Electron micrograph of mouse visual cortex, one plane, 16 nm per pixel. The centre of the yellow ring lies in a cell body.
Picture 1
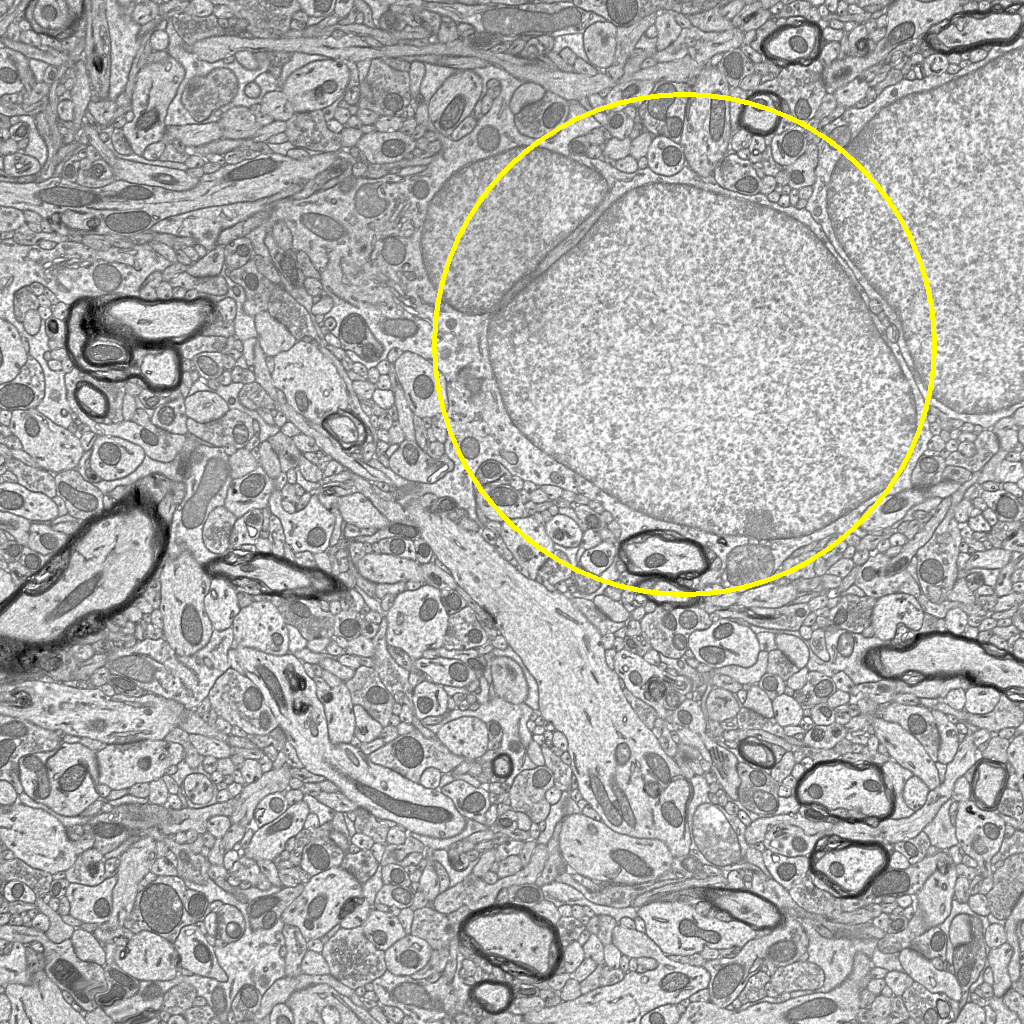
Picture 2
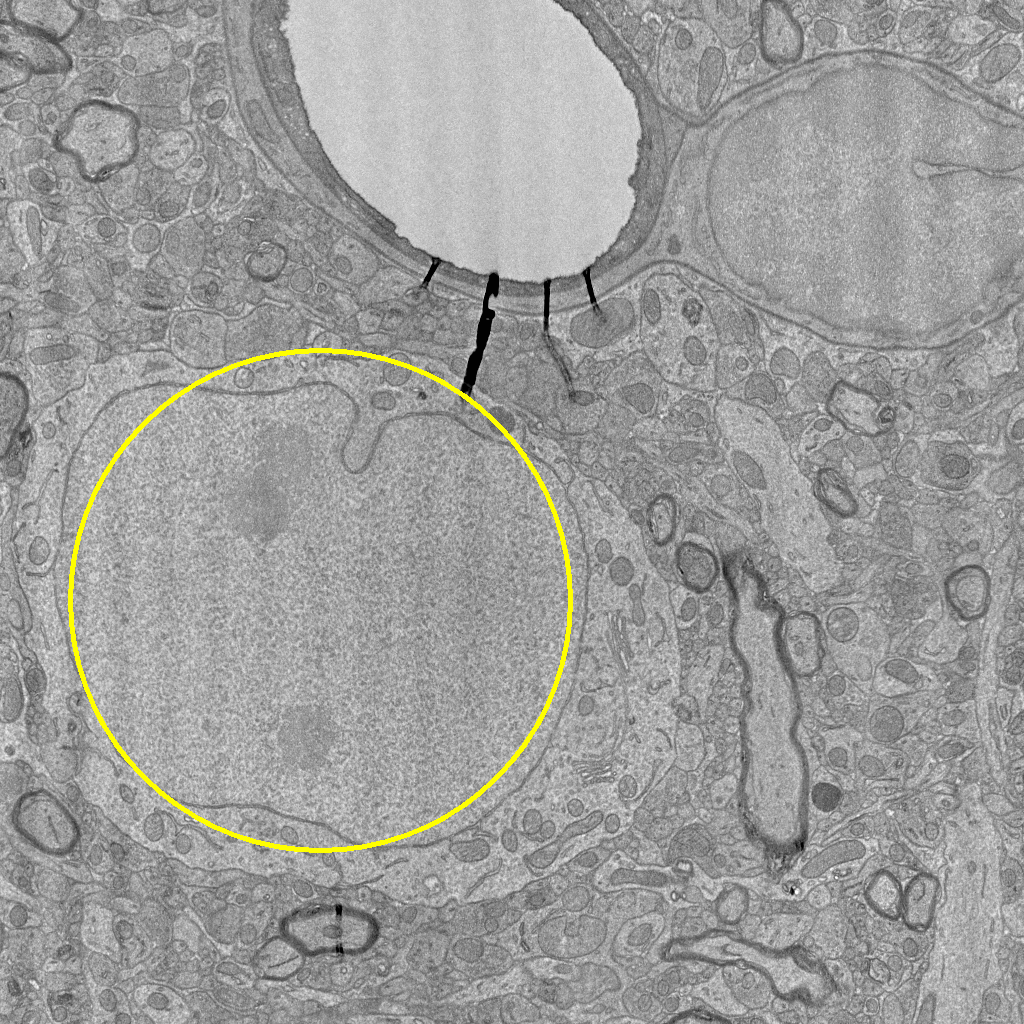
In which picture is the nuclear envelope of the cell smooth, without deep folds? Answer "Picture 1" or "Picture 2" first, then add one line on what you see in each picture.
Picture 1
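In picture 1: The nuclear envelope runs smoothly, with no deep folds or indentations.
In picture 2: The nuclear envelope has one deep, narrow fold dipping inward at the top of the nucleus.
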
